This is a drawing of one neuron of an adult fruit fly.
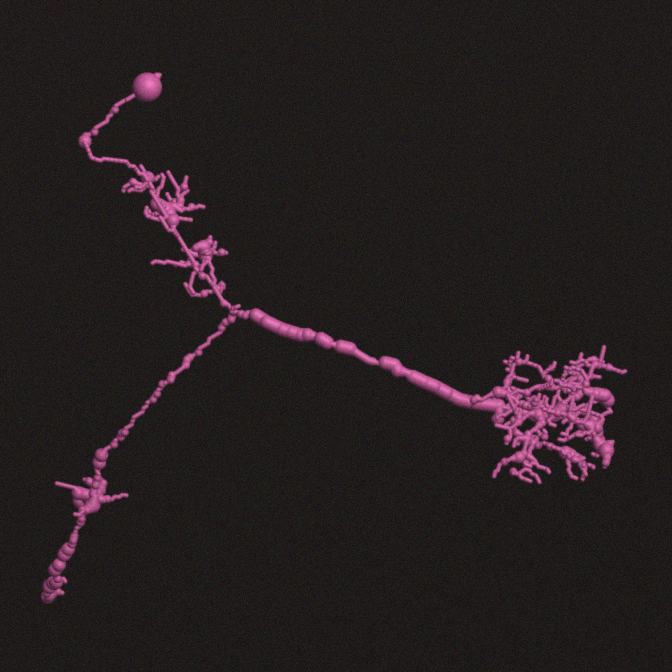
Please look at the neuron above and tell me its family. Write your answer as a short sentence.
The family is Y.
